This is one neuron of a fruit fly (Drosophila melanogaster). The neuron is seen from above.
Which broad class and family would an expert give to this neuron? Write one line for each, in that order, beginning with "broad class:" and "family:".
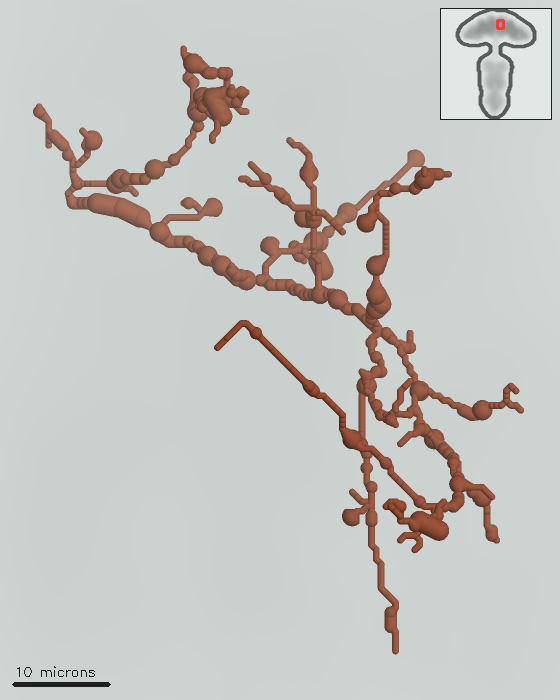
broad class: central-brain intrinsic neuron
family: hemilineage SIPp1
